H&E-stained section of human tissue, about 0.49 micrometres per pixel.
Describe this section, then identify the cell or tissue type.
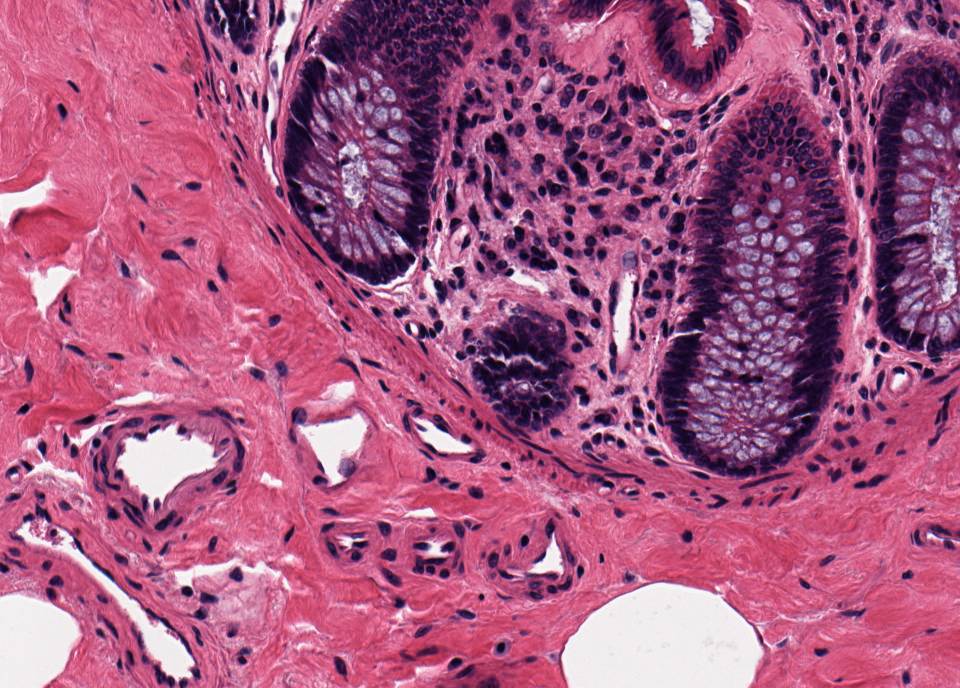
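A layer of closely packed glands occupies the upper right, while dense pink fibrous tissue fills the left and lower parts. The glands are straight tubules, cut both lengthwise and across, with narrow central lumens. Their columnar epithelium is crowded with goblet cells, whose pale mucin vacuoles fill most of the lining. Dark, elongated epithelial nuclei line up at the cell bases, away from the lumen. The section is transverse colon.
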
